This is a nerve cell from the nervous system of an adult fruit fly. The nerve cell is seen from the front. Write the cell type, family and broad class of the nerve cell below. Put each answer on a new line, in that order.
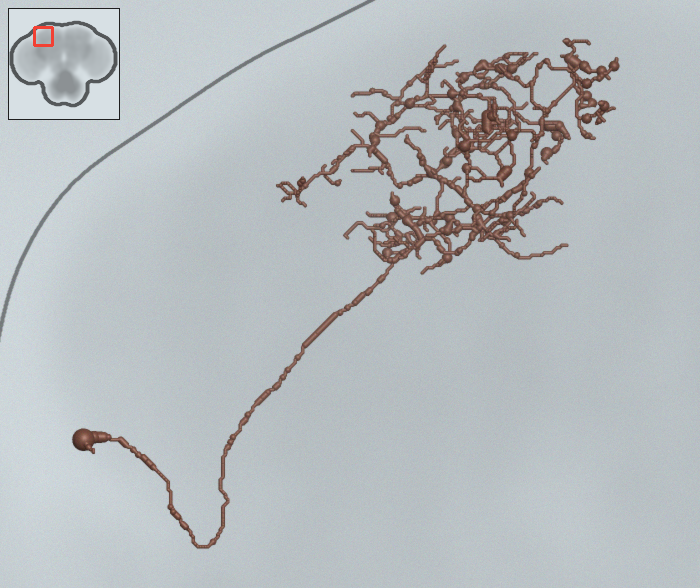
CB3175
hemilineage SLPal3_and_SLPal4_dorsal
central-brain intrinsic neuron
